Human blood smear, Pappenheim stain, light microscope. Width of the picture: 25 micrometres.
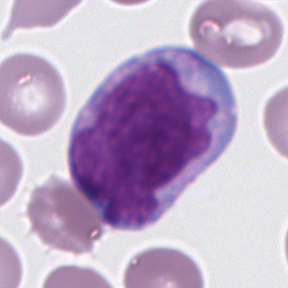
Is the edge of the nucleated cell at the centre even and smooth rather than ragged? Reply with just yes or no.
Yes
